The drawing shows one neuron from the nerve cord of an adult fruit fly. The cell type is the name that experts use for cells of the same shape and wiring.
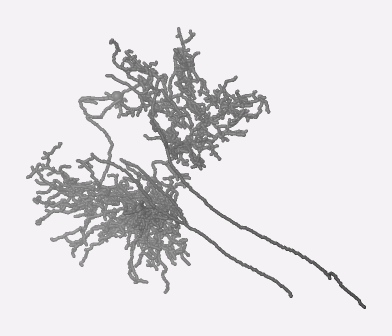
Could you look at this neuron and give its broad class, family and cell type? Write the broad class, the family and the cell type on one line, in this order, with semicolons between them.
ascending neuron; hemilineage 00A; AN00A009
